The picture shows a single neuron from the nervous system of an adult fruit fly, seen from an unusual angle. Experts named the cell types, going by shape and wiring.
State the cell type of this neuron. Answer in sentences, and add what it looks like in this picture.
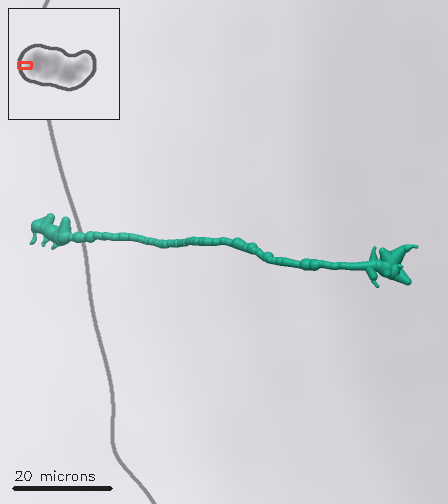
The cell type is L2. This is an optic-lobe intrinsic neuron. From left to right in the picture it spans about 80 microns. As drawn here it is more than twice as wide as it is tall.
